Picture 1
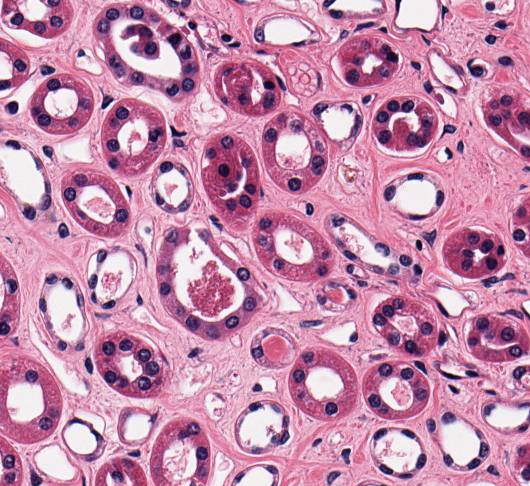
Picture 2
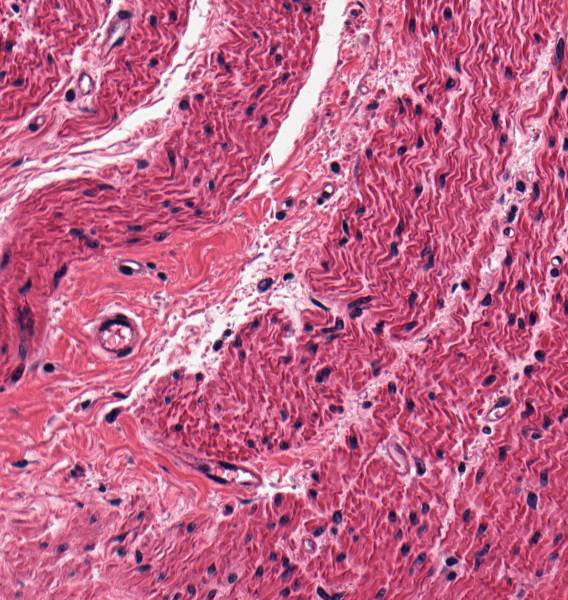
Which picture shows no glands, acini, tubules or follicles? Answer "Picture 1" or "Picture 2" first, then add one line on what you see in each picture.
Picture 2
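Picture 1: The whole field is filled with closely packed tubules cut in cross section, giving round to oval profiles.
Picture 2: No epithelium, glands or fat cells are present anywhere in the field.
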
